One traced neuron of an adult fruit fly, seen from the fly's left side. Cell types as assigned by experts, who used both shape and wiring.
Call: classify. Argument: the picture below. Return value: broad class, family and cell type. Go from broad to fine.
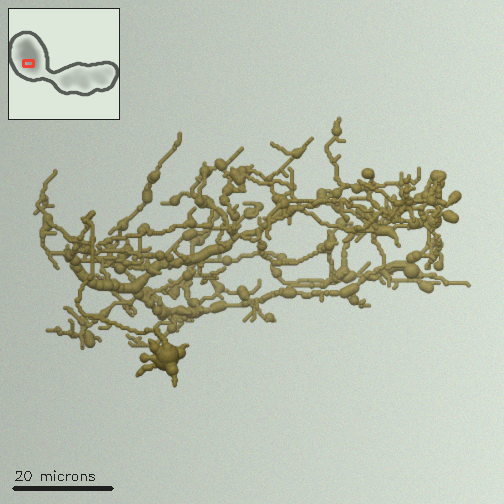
central-brain intrinsic neuron; hemilineage WEDa1; AMMC015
